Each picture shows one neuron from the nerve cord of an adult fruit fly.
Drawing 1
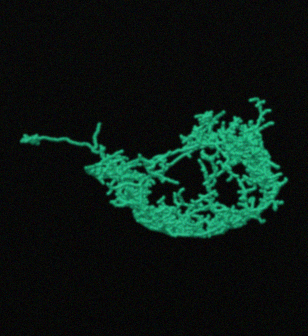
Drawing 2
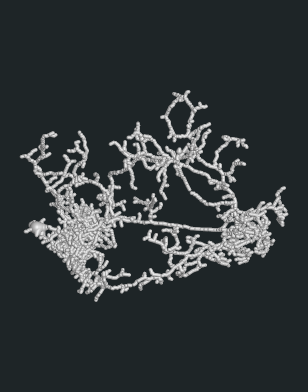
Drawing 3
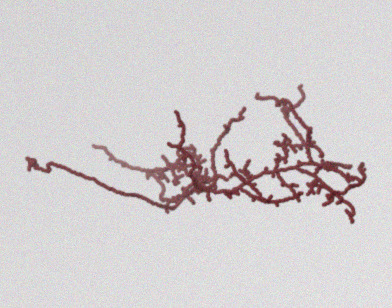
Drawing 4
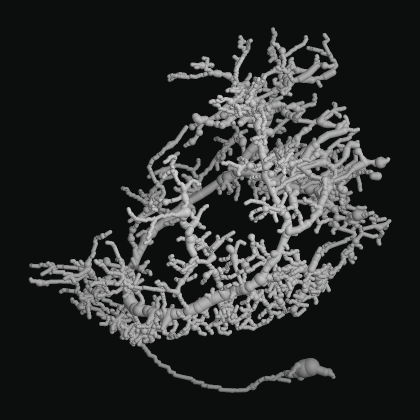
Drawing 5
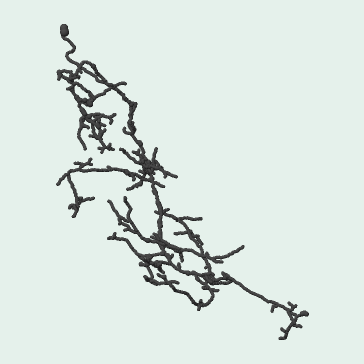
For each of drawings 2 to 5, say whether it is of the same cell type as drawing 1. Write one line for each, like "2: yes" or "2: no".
2: yes
3: no
4: yes
5: no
